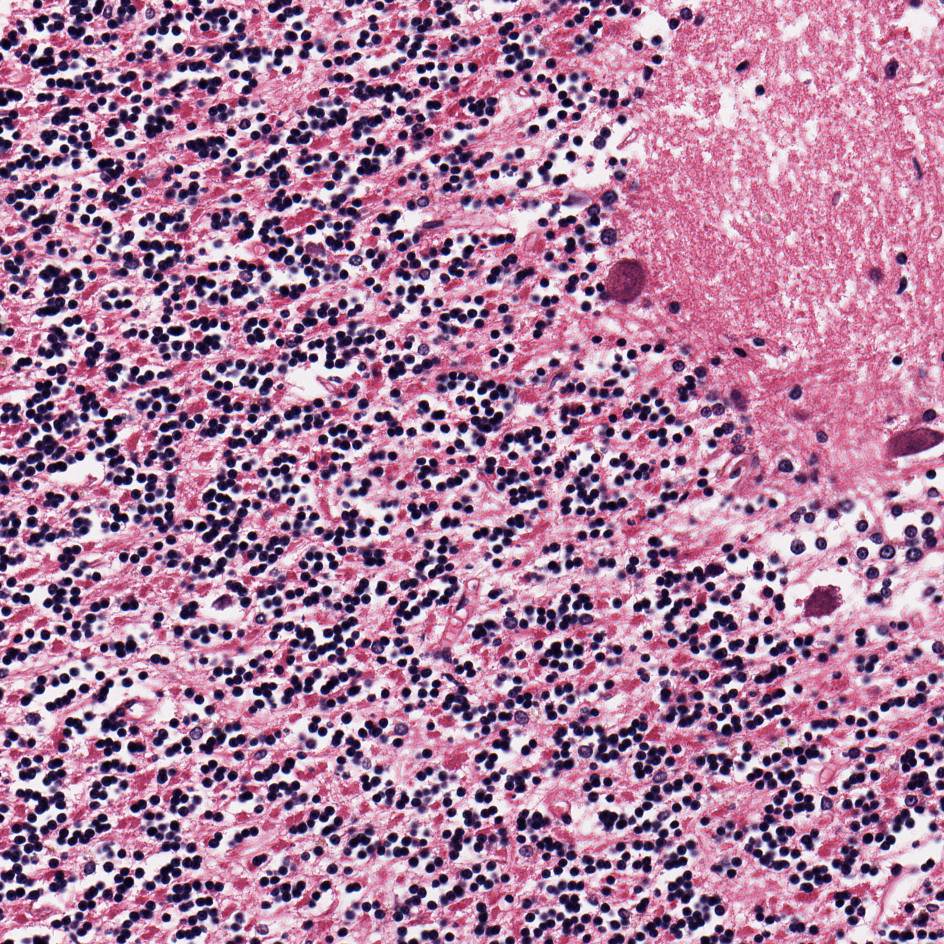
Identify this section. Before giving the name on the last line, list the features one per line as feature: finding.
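Layers: dense small dark nuclei over most of the field; pale pink zone with few nuclei, upper right
Small nuclei: round, uniformly dark, scant visible cytoplasm
Large neurons: a few, with abundant purple cytoplasm, at the dense-pale border on the right
Between nuclei: wispy pink fibrillary strands, small clear gaps
Name: cerebellum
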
